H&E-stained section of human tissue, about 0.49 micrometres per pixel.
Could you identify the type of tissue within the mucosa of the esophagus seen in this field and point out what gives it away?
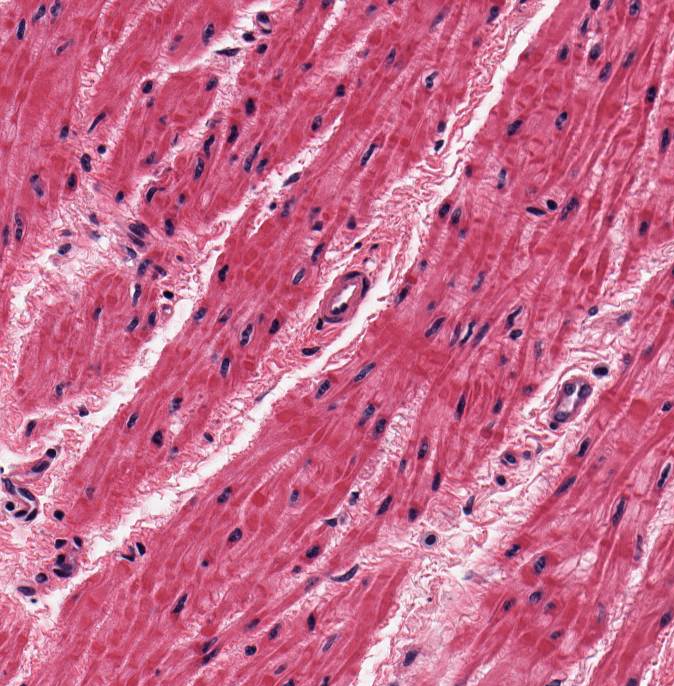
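Smooth muscle: fibres with deeply eosinophilic pink cytoplasm. Nuclei oval and central in the fibres, not at their edges; most single, dark purple, elongated along the fibre axis.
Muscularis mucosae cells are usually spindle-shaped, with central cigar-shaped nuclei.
Between bundles: thin wavy strands of pale pink connective tissue.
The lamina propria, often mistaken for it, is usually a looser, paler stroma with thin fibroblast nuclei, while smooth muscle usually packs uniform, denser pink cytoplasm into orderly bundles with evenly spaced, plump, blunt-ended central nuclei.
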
